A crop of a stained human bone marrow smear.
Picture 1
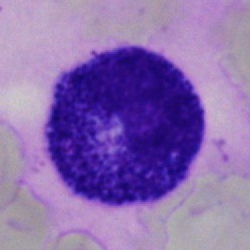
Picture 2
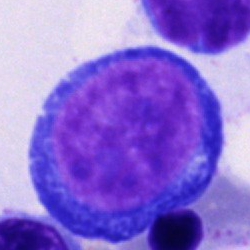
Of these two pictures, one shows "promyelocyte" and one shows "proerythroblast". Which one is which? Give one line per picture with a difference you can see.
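In picture 1 we see a promyelocyte: Coarse dark purple granules fill the whole cell.
In picture 2 we see a proerythroblast: No granules are seen in the cytoplasm.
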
